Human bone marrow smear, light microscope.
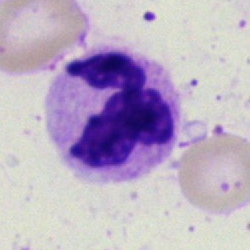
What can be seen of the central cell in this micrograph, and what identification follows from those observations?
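Dense, dark purple, clumped chromatin is seen, and the nucleus shows no visible nucleoli. The cell has a round, smooth outline and plentiful, pale lilac cytoplasm. Answer: segmented neutrophil.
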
